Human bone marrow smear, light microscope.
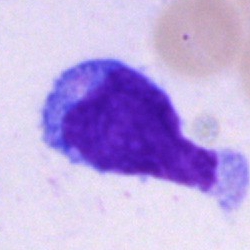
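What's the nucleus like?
Large and irregular; it fills most of the cell and follows its taper toward the right.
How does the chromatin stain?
A dense, fairly uniform dark purple.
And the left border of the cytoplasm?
Finely knobbly, not smooth.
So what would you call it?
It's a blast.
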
